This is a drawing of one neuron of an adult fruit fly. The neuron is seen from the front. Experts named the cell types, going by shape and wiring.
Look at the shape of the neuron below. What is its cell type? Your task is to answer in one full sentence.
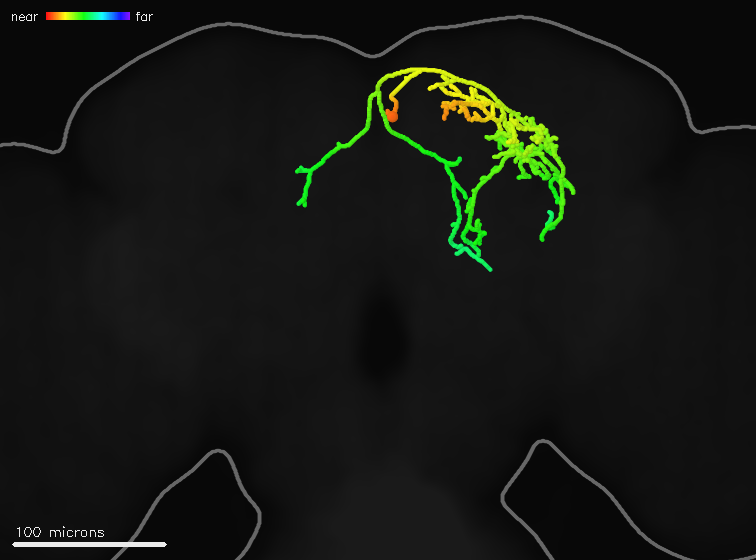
In terms of cell type, the neuron is SIP119m.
